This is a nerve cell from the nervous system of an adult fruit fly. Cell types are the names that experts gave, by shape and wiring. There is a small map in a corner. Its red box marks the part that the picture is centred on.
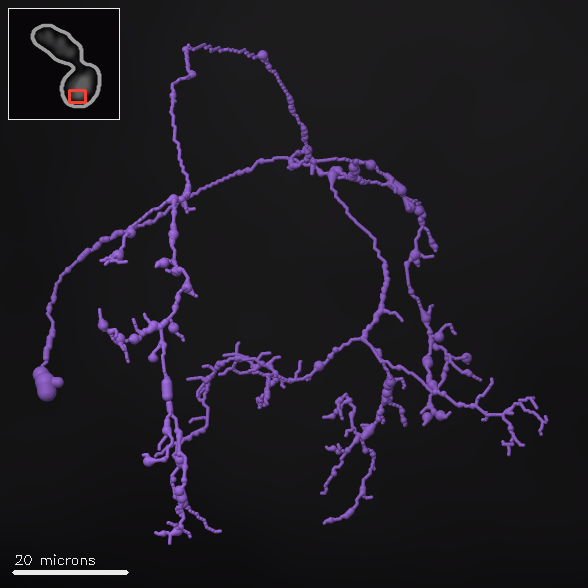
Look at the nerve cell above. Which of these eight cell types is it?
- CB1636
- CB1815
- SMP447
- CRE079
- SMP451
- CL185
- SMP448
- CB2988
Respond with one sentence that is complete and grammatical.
In terms of cell type, the neuron is CB1815.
